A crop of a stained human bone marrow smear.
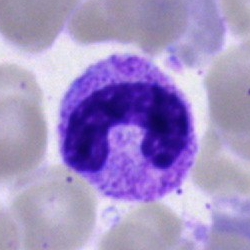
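Band neutrophil. Curved band nucleus, horseshoe opening downward. Chromatin dark purple, coarsely clumped; no nucleoli visible. Pale lilac cytoplasm around the nucleus and inside its curve.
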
